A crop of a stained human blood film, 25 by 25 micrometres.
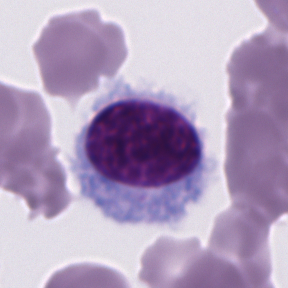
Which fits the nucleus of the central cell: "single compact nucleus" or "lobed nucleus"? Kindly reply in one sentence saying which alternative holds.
Within the cell, the nucleus is one undivided, compact round, oval or kidney-shaped mass.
